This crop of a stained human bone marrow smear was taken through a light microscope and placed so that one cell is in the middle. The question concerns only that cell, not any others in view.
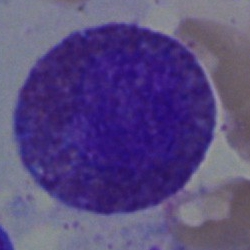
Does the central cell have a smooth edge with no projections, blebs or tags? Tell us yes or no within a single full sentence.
Yes, what bounds this cell is a smooth, even outline.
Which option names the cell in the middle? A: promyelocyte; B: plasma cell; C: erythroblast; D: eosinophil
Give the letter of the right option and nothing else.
D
